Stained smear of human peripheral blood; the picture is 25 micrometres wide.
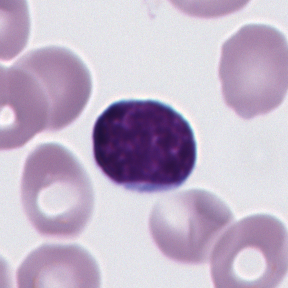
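Typical lymphocyte in a stained peripheral blood smear: the nucleated cell at the centre has a smooth oval outline, a bit wider than tall. Its oval, unindented nucleus measures about 9 by 8 micrometres and fills about 90% of the cell's area. The chromatin is dark purple and coarsely clumped, with small paler patches between the clumps. In this typical lymphocyte the cytoplasm is just a thin pale blue crescent, seen mostly along the lower edge.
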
